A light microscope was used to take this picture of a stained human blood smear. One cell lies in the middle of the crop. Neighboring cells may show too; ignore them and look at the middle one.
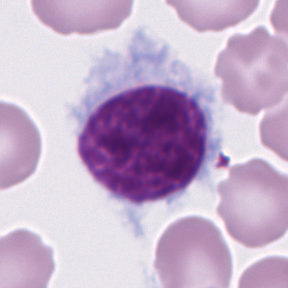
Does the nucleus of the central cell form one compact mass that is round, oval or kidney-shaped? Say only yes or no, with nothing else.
Yes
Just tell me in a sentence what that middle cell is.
Answering briefly, the cell in the middle is a hairy cell.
